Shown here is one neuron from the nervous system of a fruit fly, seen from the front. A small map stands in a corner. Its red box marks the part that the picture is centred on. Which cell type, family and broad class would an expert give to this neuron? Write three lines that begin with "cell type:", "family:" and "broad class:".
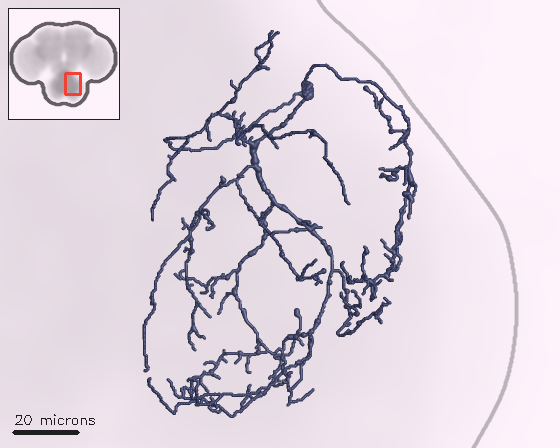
cell type: IN03A068
family: hemilineage 03A
broad class: nerve-cord intrinsic neuron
